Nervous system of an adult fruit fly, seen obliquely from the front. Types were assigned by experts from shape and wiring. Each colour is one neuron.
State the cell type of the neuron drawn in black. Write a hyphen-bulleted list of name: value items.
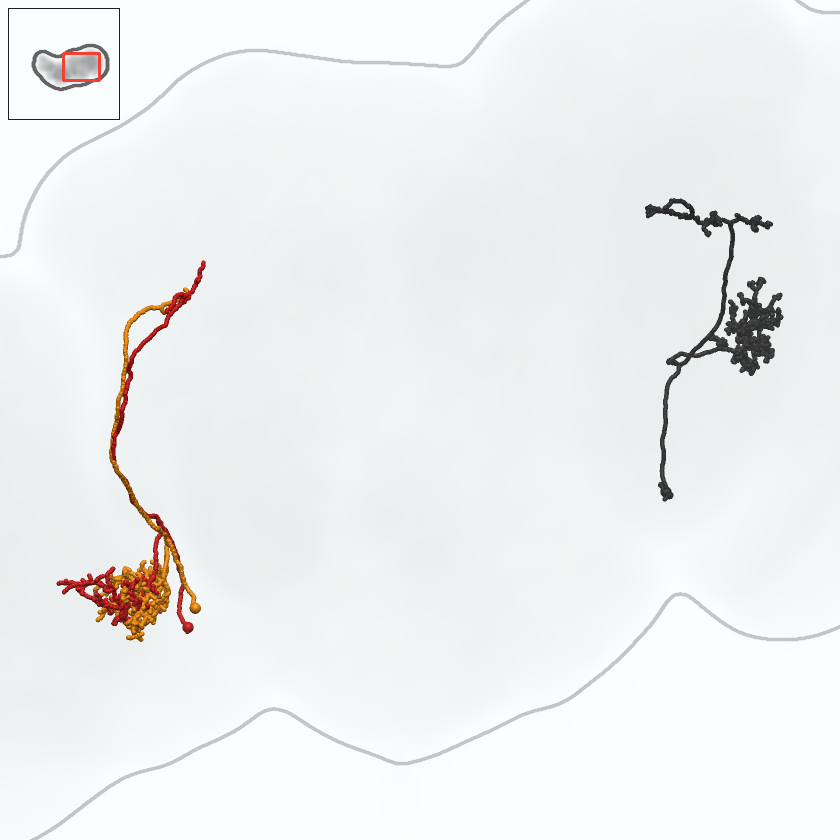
- cell type: LC26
